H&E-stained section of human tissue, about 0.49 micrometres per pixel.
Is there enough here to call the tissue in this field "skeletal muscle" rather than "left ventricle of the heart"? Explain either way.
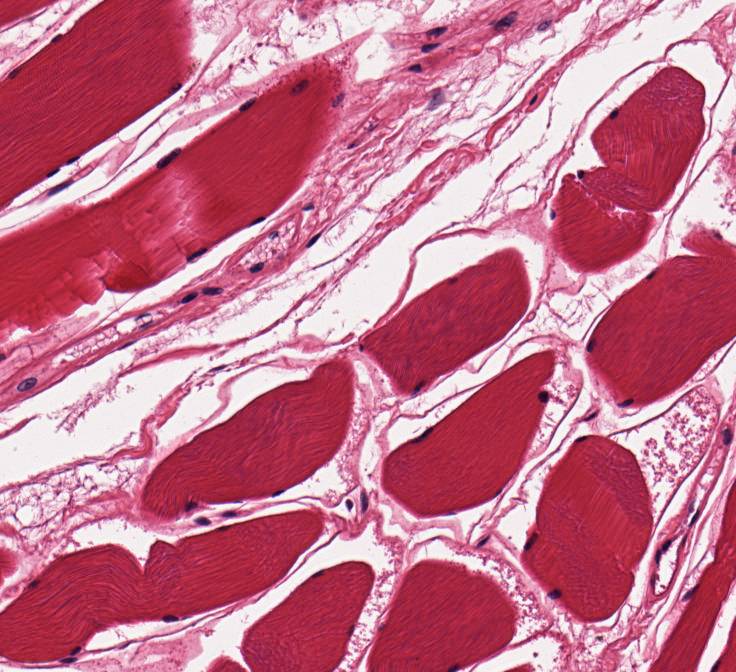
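This is skeletal muscle, not left ventricle of the heart. What settles it is where the nuclei sit: small, dark and flattened, they lie at the edges of the fibres, not in their centres.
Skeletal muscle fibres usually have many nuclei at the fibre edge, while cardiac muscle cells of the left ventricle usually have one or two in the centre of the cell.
Otherwise, the fibre cytoplasm is a deep, even red, and no fat cells appear anywhere in the field. Hmm, and those wide empty white gaps separating the fibres from each other and from the surrounding connective tissue are just a shrinkage artefact.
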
